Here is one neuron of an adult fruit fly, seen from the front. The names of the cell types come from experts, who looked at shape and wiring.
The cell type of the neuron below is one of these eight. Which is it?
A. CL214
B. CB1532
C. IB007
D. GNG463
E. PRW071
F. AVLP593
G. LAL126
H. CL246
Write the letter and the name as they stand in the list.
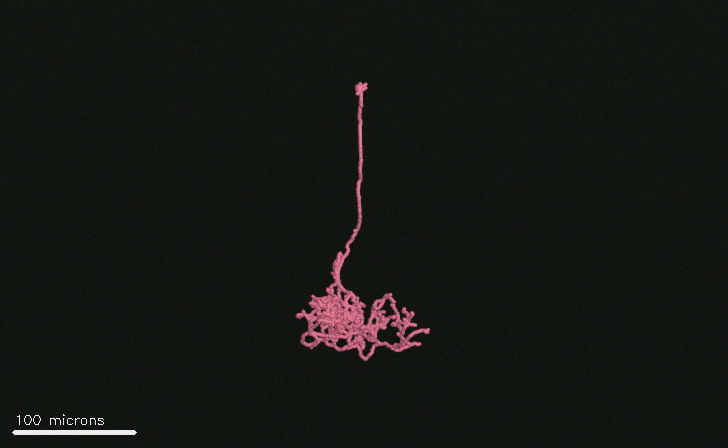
E. PRW071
